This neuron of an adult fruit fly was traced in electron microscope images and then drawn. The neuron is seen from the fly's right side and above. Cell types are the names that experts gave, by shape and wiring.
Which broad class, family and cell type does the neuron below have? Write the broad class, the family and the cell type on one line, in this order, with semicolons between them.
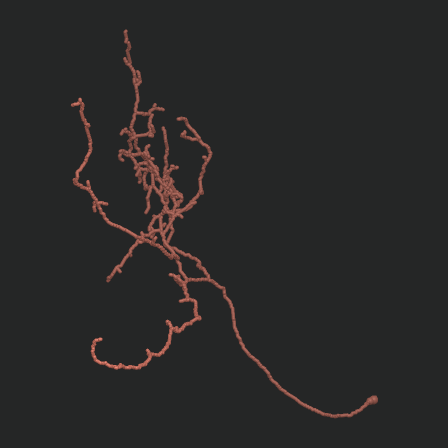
central-brain intrinsic neuron; hemilineage MX3; CB2859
